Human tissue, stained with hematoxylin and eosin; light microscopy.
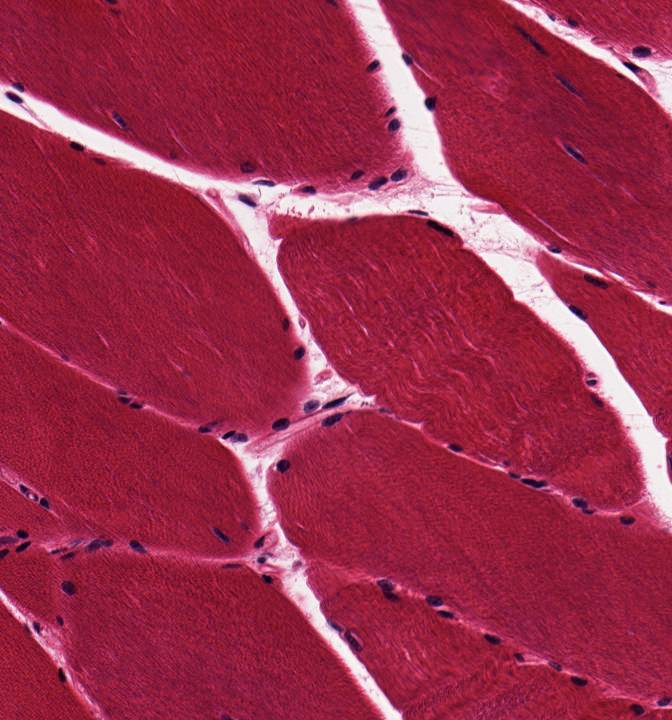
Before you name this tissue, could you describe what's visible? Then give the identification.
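Fibre nuclei are dark, flattened, marginal; cytoplasm is deeply eosinophilic, evenly stained, without vacuoles. Fine wavy fibrillar lines run along the central fibre. Only thin pale pink connective tissue strands, with a few spindle-shaped nuclei, lie between fibres, chiefly at the central junction. Skeletal muscle.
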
